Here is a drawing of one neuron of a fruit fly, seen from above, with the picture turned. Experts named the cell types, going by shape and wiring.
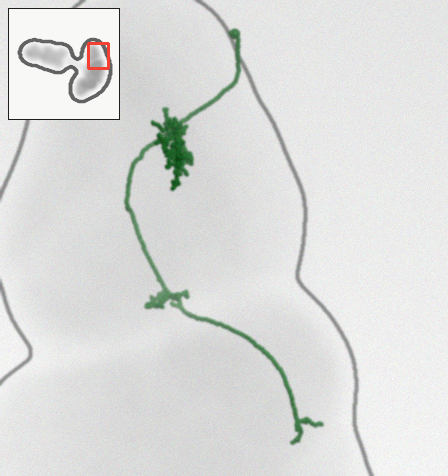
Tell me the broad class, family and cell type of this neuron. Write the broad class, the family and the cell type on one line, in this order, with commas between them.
visual projection neuron, MeTu, MeTu4a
